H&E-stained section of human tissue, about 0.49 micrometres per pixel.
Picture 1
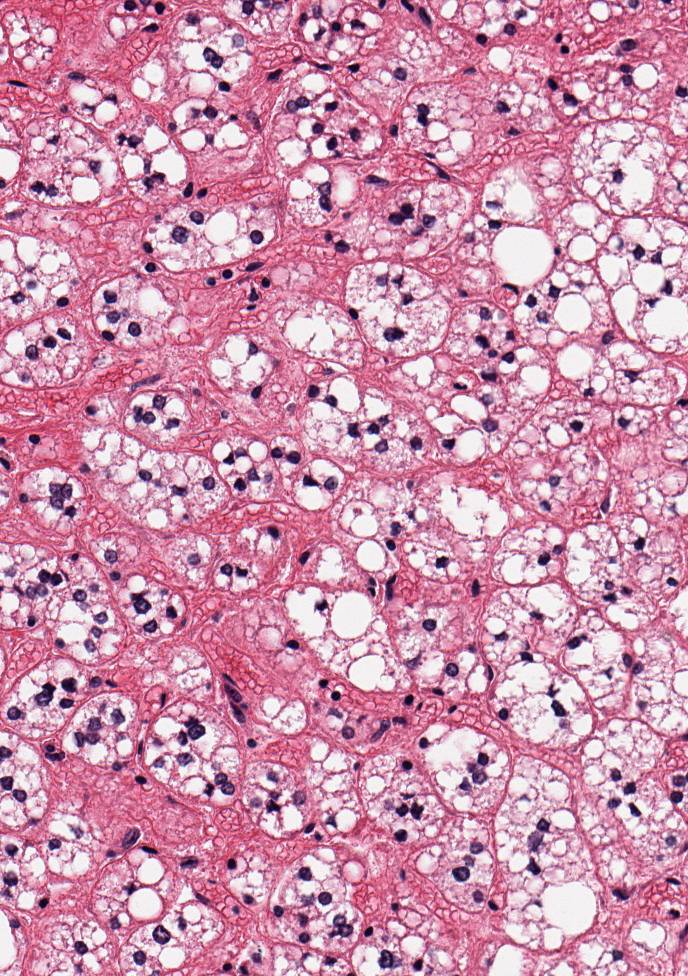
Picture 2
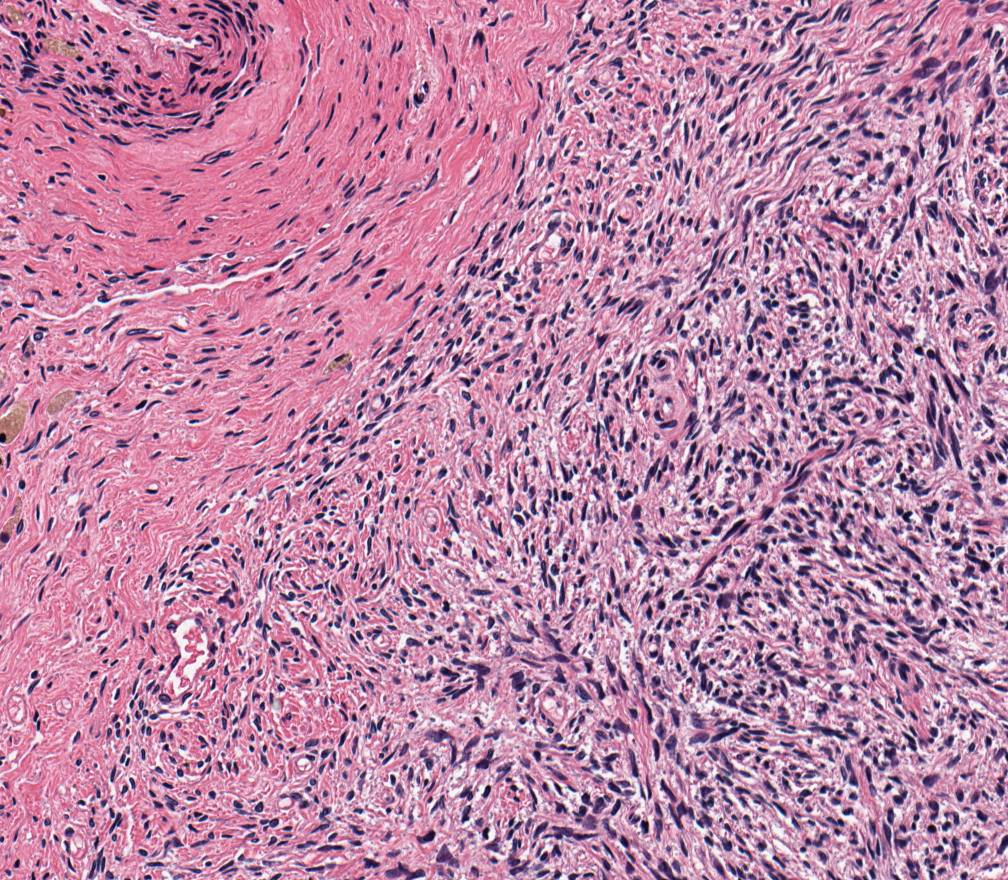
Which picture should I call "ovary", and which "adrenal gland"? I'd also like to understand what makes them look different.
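The adrenal gland is in picture 1, the ovary in picture 2. In the adrenal gland, cells sit in nests between thin, delicate pink partitions, with small, round, dark nuclei and cytoplasm full of clear vacuoles, from tiny bubbles to a few large round spaces. The ovary shows dense pink collagen at upper left, its fibres and sparse thin nuclei curving in concentric swirls, with a cellular spindle-cell area to the right and below. There, spindle cells with elongated dark nuclei and scant, poorly defined cytoplasm run in short bundles crossing in varying directions.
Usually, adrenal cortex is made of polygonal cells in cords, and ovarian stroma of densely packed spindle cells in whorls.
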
